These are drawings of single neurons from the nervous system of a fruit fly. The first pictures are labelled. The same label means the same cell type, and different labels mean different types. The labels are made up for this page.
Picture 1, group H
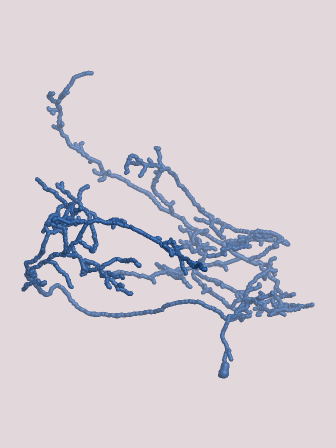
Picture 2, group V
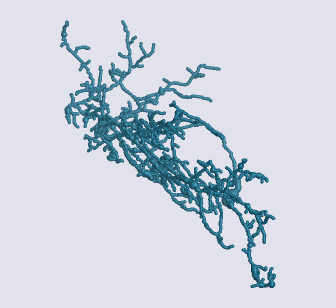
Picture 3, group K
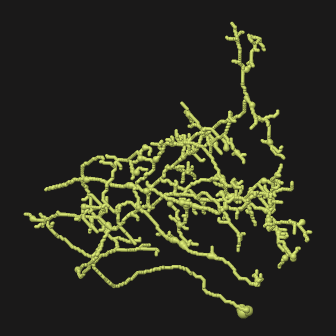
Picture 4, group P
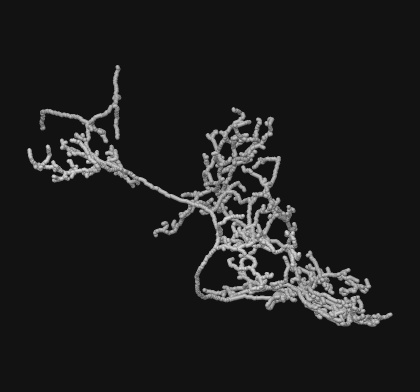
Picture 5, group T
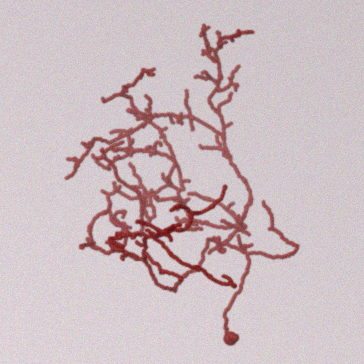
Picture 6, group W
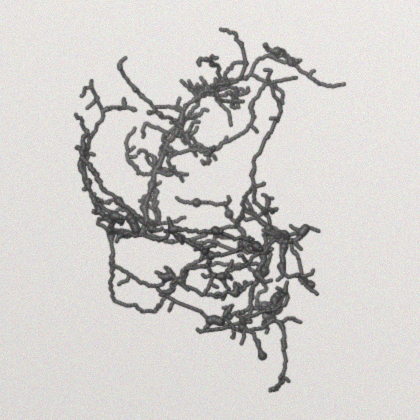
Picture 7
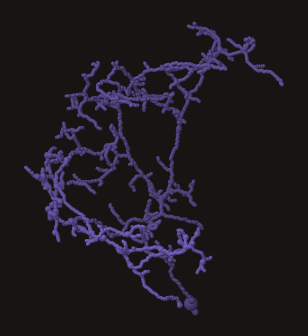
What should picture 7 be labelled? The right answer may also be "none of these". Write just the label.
group T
